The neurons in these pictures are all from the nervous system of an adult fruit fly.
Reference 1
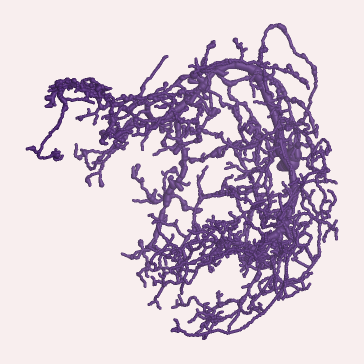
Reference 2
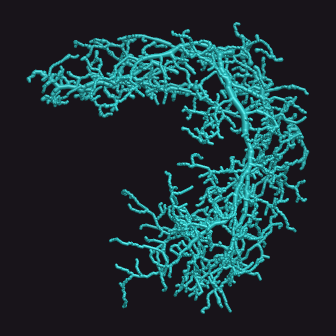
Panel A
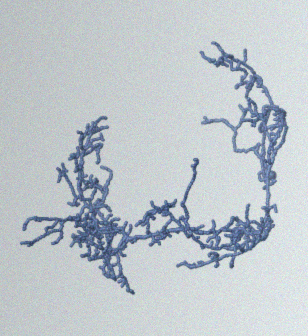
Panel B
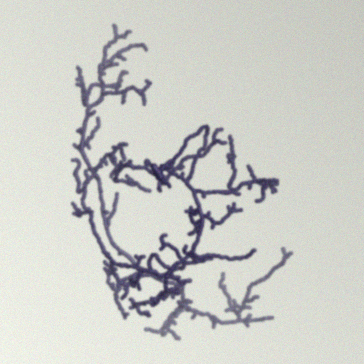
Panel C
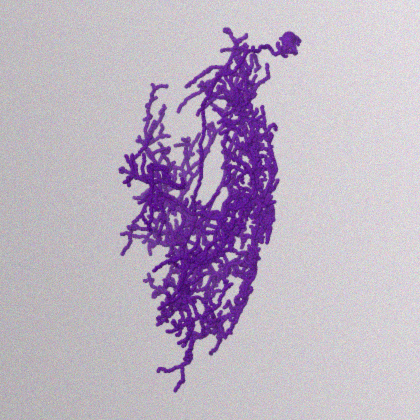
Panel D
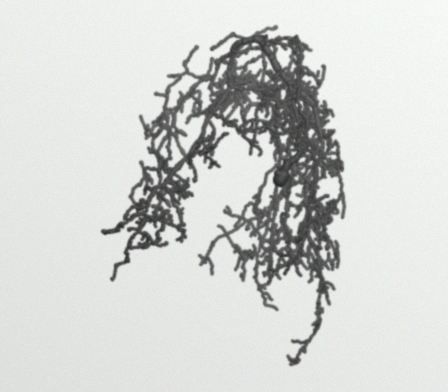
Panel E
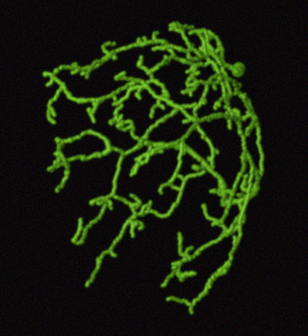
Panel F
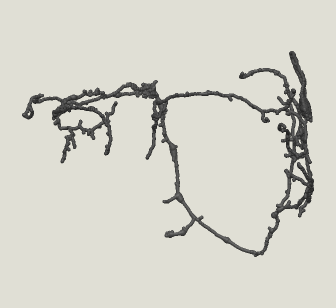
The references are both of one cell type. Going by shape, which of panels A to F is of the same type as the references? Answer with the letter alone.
D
